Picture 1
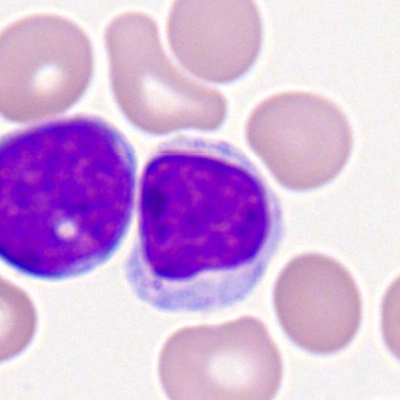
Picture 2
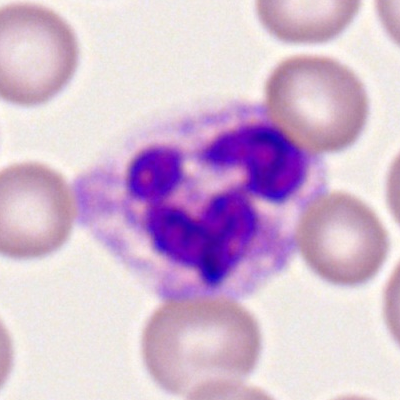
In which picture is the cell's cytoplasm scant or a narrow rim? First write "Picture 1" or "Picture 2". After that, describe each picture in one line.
Picture 1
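In picture 1: The nucleus is a single unlobed mass that fills most of the cell.
In picture 2: The cytoplasm is plentiful and pale pinkish-lilac.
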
